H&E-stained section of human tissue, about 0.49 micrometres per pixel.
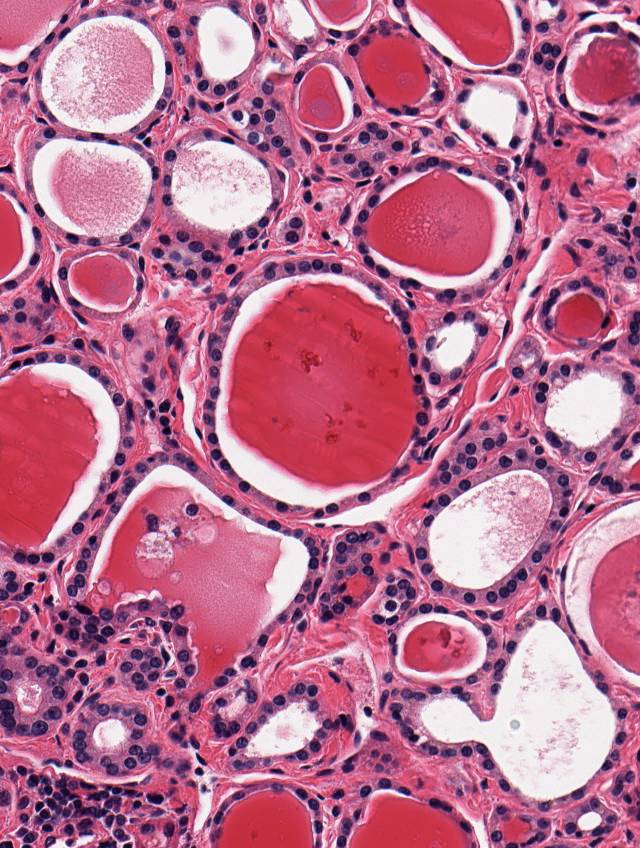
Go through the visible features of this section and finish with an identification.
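Notice first that the whole field is packed with closed, round to oval follicles of very different sizes, from small to one large one near the centre. Each is lined by a single layer of flat to cuboidal epithelial cells. Their nuclei are small, round, dark and evenly spaced, without overlapping. Thin pink fibrous strands separate the follicles, with no fat cells among them. This is thyroid.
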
